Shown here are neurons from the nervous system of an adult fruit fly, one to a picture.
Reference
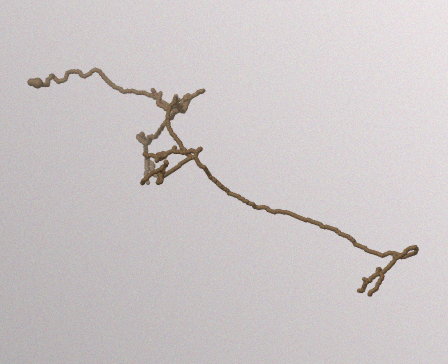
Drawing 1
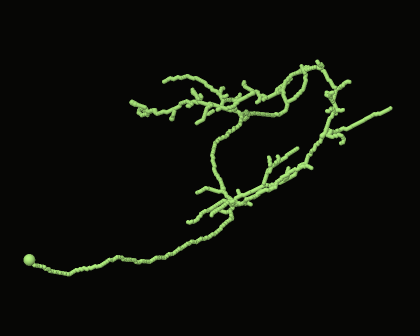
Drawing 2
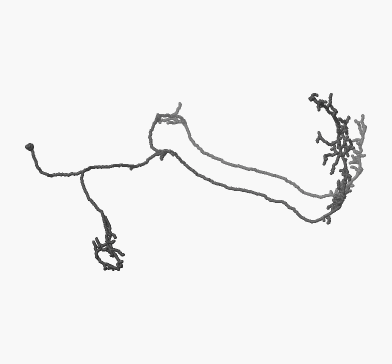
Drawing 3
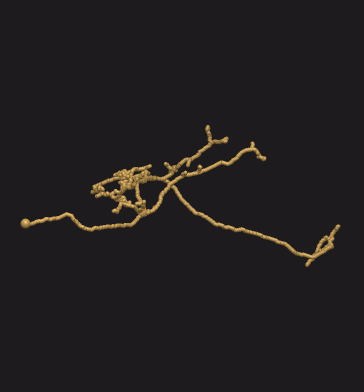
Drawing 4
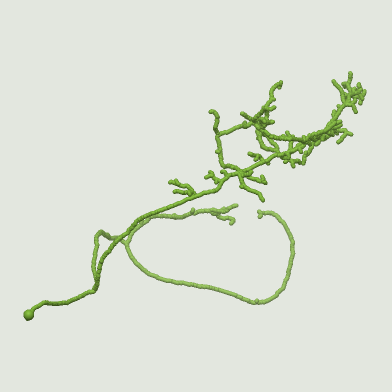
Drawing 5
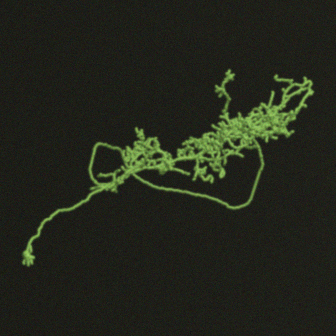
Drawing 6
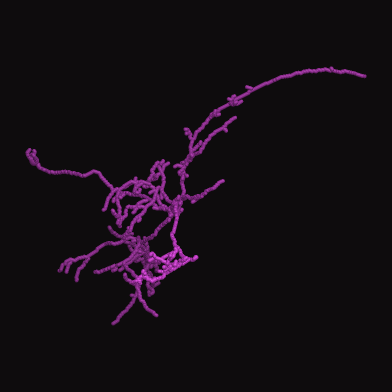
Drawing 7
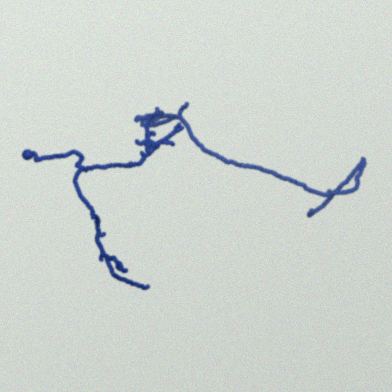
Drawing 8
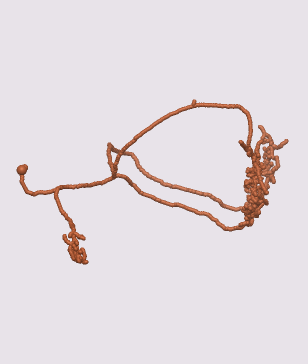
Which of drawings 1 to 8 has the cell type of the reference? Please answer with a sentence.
Drawing 7 shows a neuron of the same cell type.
